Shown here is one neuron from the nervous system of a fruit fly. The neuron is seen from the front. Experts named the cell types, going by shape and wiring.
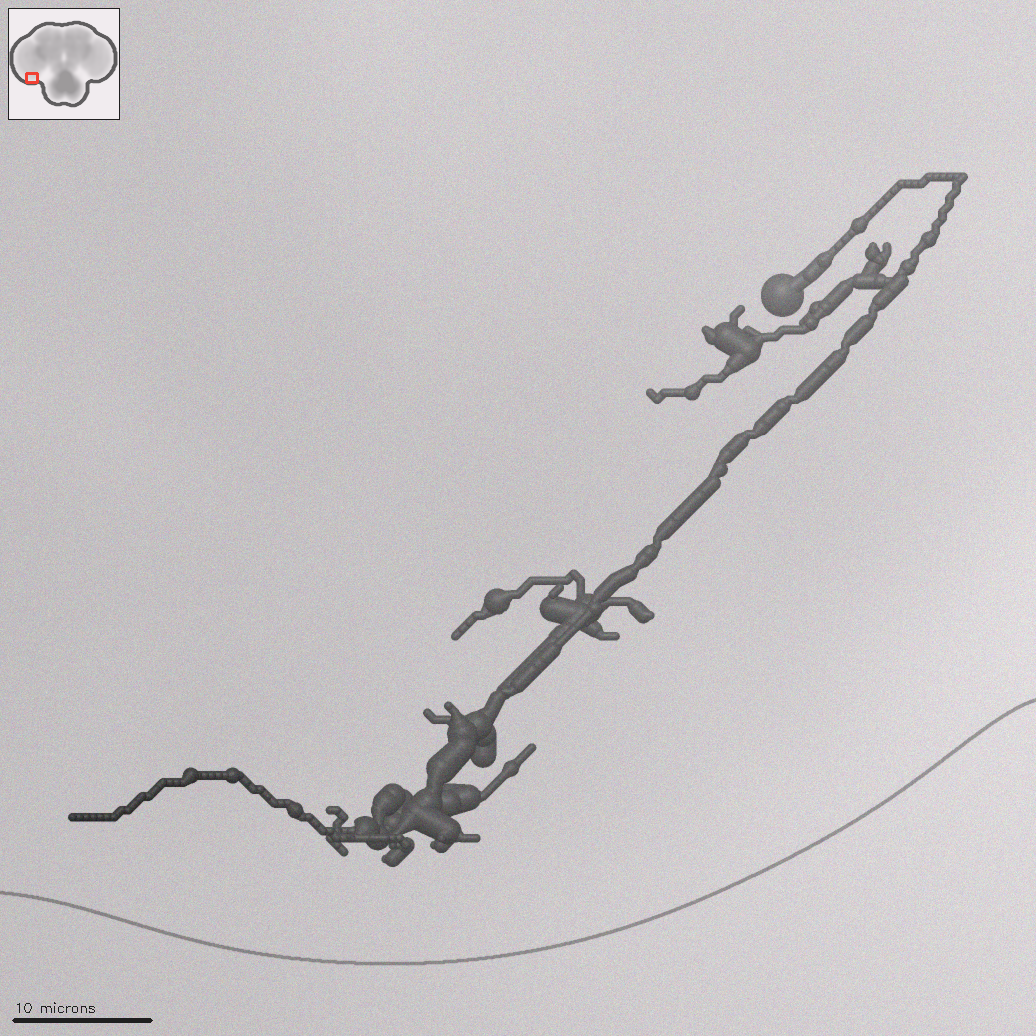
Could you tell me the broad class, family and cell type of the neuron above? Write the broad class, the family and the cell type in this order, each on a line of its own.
optic-lobe intrinsic neuron
C
C3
